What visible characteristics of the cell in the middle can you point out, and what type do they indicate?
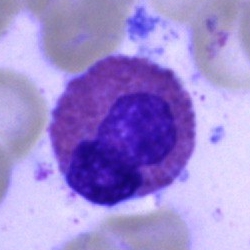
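Roughly round outline on this one, with the nucleus pushed off-centre toward the lower left. The chromatin is dark purple and coarsely clumped. There's plenty of pinkish-mauve cytoplasm around it. That's an eosinophil.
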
